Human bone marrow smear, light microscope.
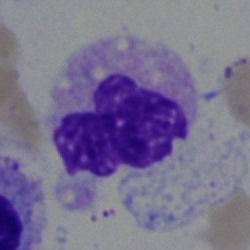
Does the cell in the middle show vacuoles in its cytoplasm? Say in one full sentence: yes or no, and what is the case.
Yes, the cytoplasm shows one or more clear vacuoles in this cell.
